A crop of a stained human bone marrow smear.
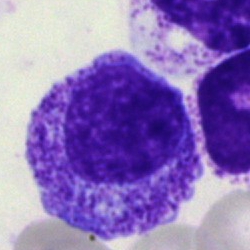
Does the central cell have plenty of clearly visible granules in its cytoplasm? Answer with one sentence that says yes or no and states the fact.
Yes, there are many visible granules in its cytoplasm.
